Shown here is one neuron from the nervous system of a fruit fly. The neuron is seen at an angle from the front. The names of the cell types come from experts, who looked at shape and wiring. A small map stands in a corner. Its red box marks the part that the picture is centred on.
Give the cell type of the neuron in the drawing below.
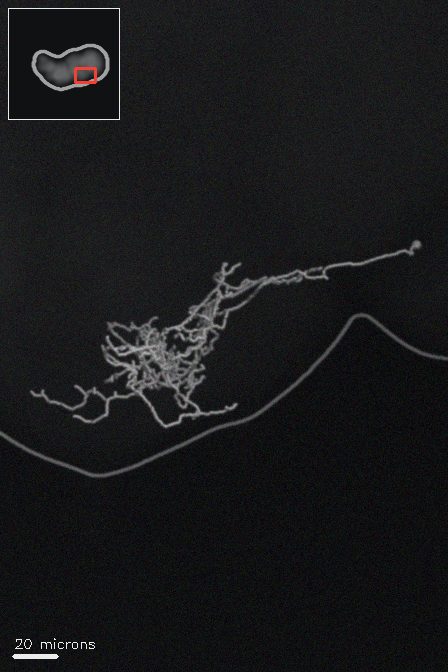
GNG361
